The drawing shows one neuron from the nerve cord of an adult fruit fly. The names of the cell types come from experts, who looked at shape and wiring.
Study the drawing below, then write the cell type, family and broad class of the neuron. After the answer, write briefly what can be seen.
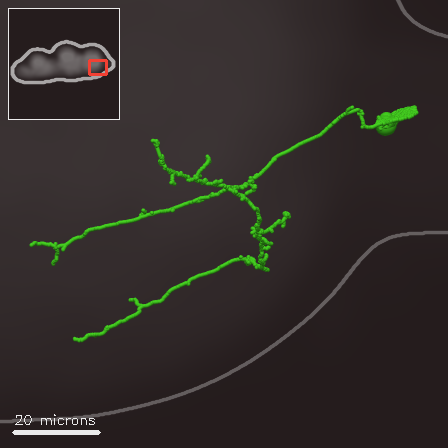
Its cell type is Ta depressor MN. Its family is hemilineage 15B. It is a motor neuron of the nerve cord. By the scale bar it is about 90 microns wide in this view. As drawn here it is wider than it is tall.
